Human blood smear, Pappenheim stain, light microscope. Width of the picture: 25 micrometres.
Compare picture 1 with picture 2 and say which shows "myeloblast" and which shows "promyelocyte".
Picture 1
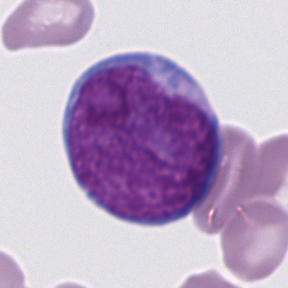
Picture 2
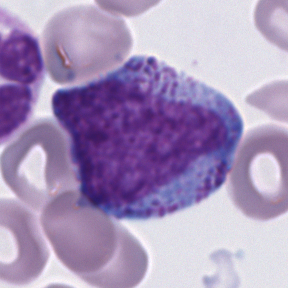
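Picture 1 shows a myeloblast; picture 2 shows a promyelocyte. Purple-red granules are scattered through the cytoplasm in picture 2.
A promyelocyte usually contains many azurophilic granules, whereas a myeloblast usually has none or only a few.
In picture 1 a single round-to-oval nucleus without lobes fills about 80% of the cell's area, and the cytoplasm is a thin deep blue rim, widest at the upper right, where a paler zone lies beside the nucleus. In picture 2 the cytoplasm is pale blue and forms a wider band on the right and lower side, with the nucleus lying toward the left. That cell is about 18 by 14 micrometres.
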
